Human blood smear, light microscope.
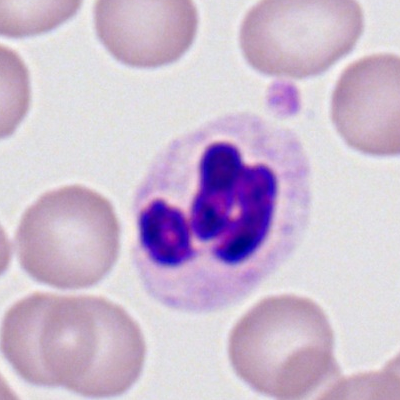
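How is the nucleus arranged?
It is split into several separate lobes rather than forming one mass, and its chromatin is dense, dark purple and clumped.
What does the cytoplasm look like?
It is plentiful and pale pinkish-lilac, with fine, faint lilac granules scattered throughout.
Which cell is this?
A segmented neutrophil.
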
